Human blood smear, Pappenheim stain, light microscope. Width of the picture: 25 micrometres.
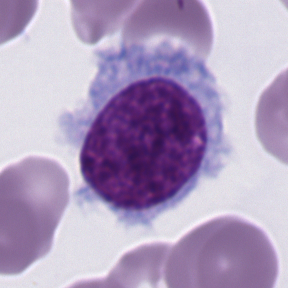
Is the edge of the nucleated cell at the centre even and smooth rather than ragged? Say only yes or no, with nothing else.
No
